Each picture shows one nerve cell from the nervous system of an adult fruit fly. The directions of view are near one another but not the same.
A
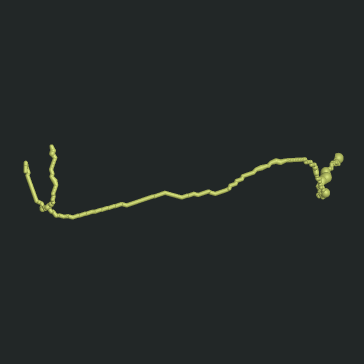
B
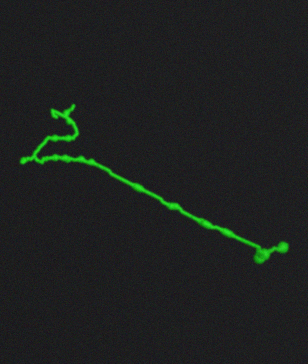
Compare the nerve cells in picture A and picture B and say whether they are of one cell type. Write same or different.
same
